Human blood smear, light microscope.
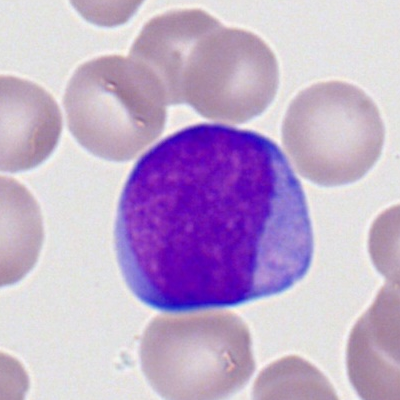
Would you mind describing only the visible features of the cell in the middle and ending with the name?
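Look first at the edge: it is smooth, without surface projections. A single unlobed nuclear mass fills most of the cell. The cytoplasm forms a wider band on the right side than on the left, and no vacuoles are seen in it. The cell shown is a myeloblast.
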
